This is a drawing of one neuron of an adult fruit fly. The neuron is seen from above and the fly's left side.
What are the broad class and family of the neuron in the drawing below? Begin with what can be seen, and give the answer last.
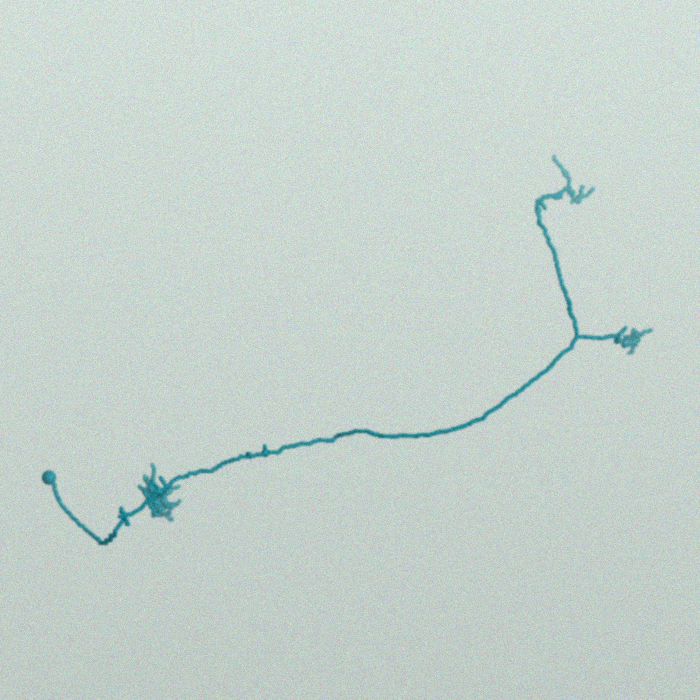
In this view it is wider than it is tall. Its broad class is optic-lobe intrinsic neuron. The family is TmY.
